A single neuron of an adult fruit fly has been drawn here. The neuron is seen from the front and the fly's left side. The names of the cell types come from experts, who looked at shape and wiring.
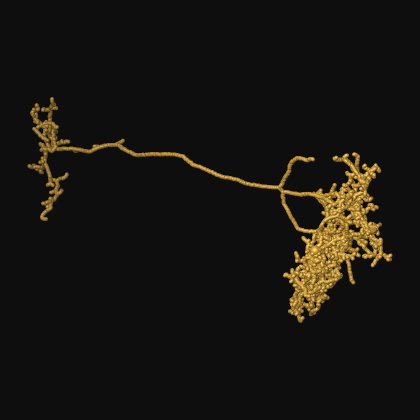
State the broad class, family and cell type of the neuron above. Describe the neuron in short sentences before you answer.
The cell body can be seen on the right of the picture. In this view it is wider than it is tall. This is a central-brain intrinsic neuron. The family is hemilineage VLPl&d1_dorsal. Its cell type is AVLP243.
